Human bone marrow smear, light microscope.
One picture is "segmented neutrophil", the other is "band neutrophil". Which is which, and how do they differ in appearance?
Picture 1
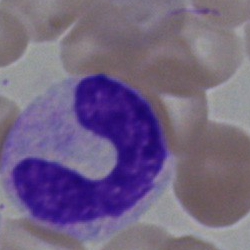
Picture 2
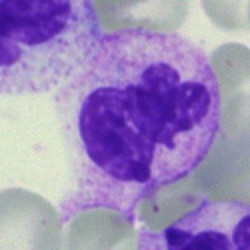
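The band neutrophil is in picture 1, and the segmented neutrophil is in picture 2. In picture 1 the nucleus is one unbroken band bent into a C, its hollow facing left, and plentiful pale lilac-grey cytoplasm fills that hollow.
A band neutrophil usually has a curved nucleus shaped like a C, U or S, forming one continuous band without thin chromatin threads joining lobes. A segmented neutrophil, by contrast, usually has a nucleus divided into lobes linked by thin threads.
Both cells have dense dark purple chromatin and no visible nucleolus; in picture 1 the chromatin also shows small paler patches.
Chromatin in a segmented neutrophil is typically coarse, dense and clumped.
The outline is round and smooth in picture 1 and broadly rounded in picture 2, where red cells lie against the lower border.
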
